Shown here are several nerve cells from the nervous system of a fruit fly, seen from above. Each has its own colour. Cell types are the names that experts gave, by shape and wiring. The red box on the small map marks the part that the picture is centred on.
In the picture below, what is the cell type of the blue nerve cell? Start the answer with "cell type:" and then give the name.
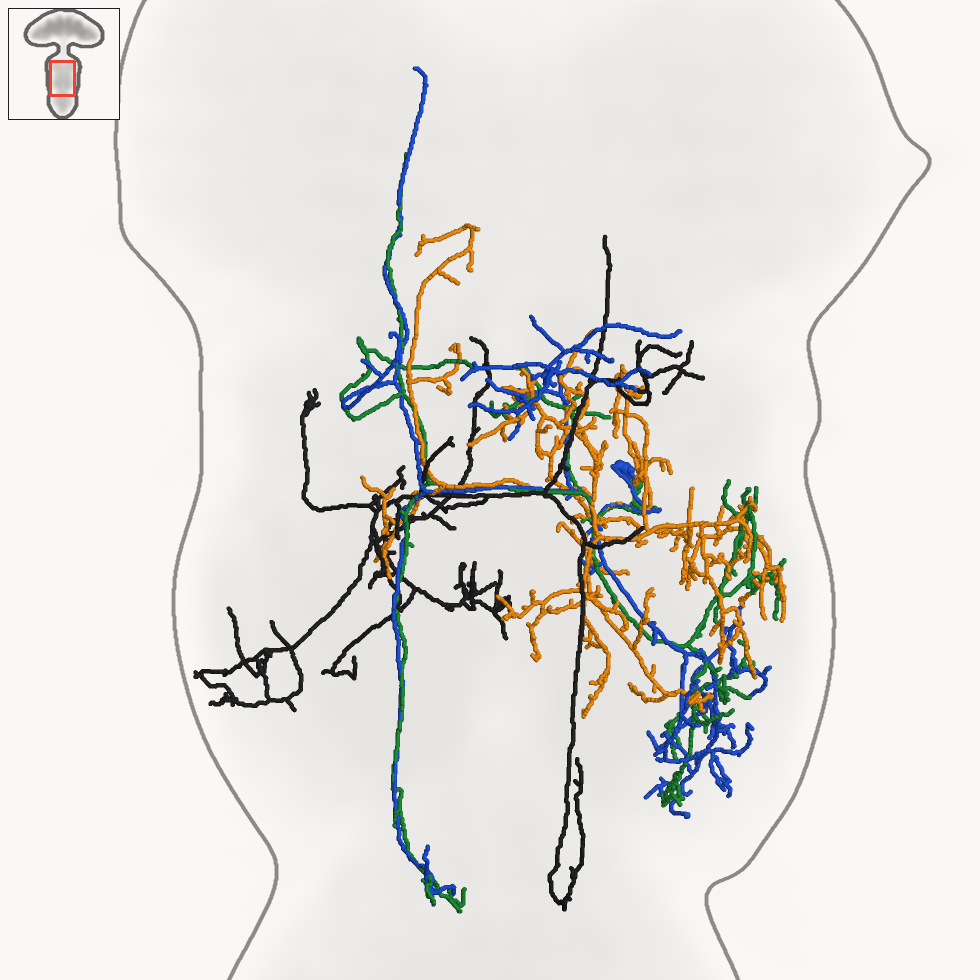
cell type: IN07B073_a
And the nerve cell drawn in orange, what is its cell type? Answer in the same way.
cell type: IN07B055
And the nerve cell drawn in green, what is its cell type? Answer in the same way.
cell type: IN07B073_d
